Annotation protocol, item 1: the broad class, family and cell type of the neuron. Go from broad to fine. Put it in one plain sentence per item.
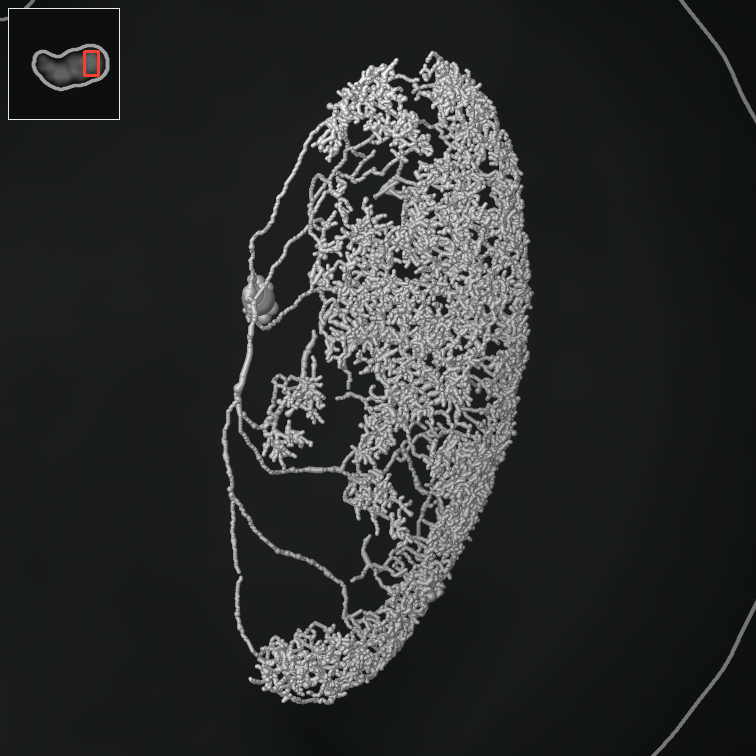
An optic-lobe intrinsic neuron of the LPi family, type LPi12.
